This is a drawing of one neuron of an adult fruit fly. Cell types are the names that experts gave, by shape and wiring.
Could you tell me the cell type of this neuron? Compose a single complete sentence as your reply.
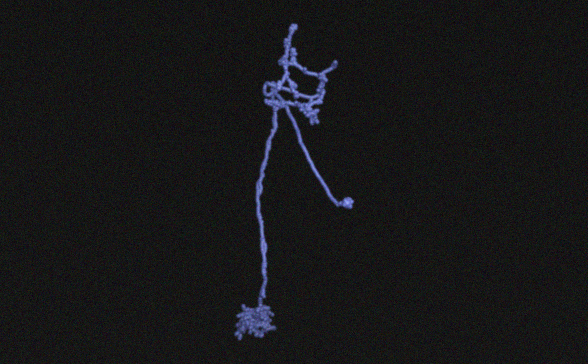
By its cell type, the neuron is LC12.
